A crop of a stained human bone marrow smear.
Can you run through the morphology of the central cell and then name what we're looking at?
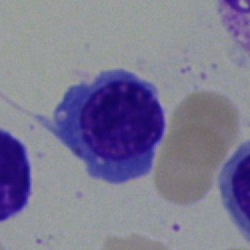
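Outline first: irregular, with a tapering extension of cytoplasm on the left side. Next, position of the nucleus: toward the right, so the cytoplasm is widest on the left. Then chromatin: dark purple, filling the nucleus densely. Last, cytoplasm colour: medium blue. The cell is an erythroblast.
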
